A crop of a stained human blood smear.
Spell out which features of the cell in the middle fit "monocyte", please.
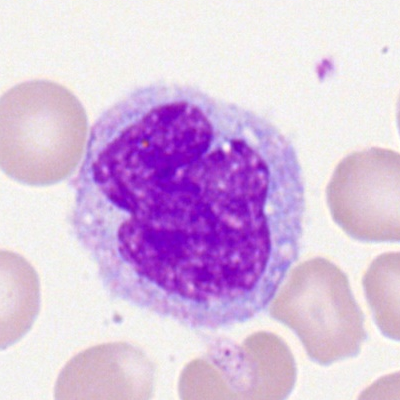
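Let's go through this monocyte piece by piece. The fine, faint pinkish-purple granules dusted through the cytoplasm fit it well.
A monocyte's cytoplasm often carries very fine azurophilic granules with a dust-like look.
Beyond that, the cytoplasm is pale greyish-blue, and the outline is roughly round with a slightly ragged, fuzzy edge. What sits less comfortably is the amount of cytoplasm: the nucleus fills most of the cell, leaving a rim of cytoplasm around it.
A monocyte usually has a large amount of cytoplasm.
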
